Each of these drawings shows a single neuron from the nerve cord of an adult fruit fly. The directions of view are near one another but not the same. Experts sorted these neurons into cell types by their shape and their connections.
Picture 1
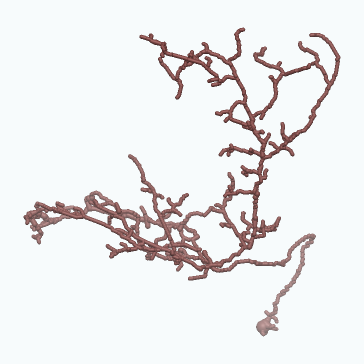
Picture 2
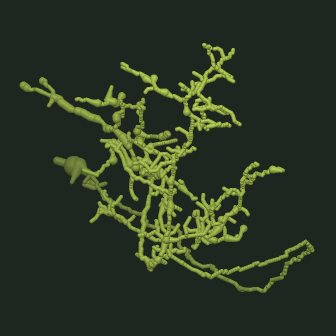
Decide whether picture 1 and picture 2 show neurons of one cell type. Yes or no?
no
